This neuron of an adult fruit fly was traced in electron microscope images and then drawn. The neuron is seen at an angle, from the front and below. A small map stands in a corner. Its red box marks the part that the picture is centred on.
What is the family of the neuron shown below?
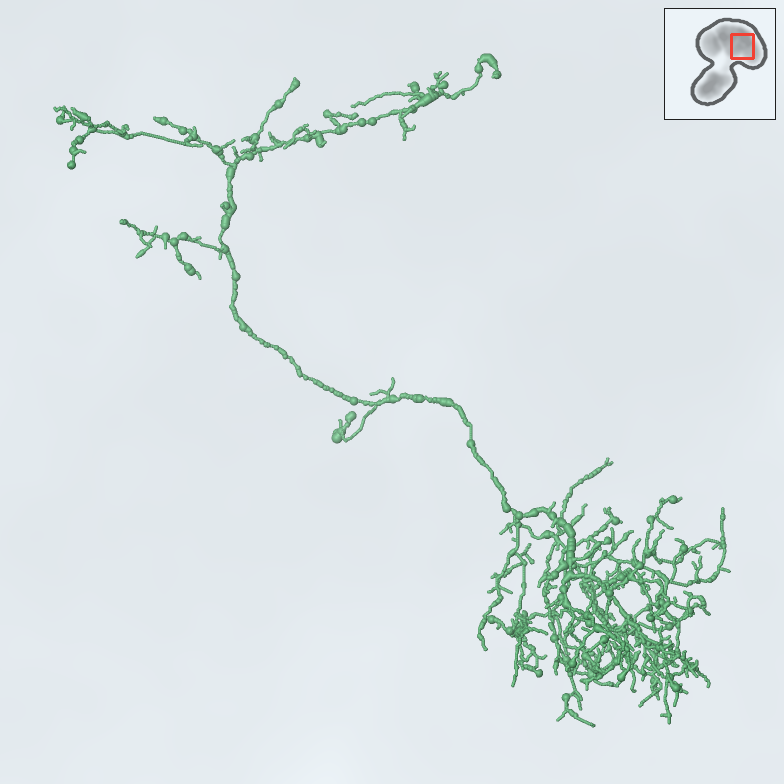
hemilineage VPNp&v1_ventral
